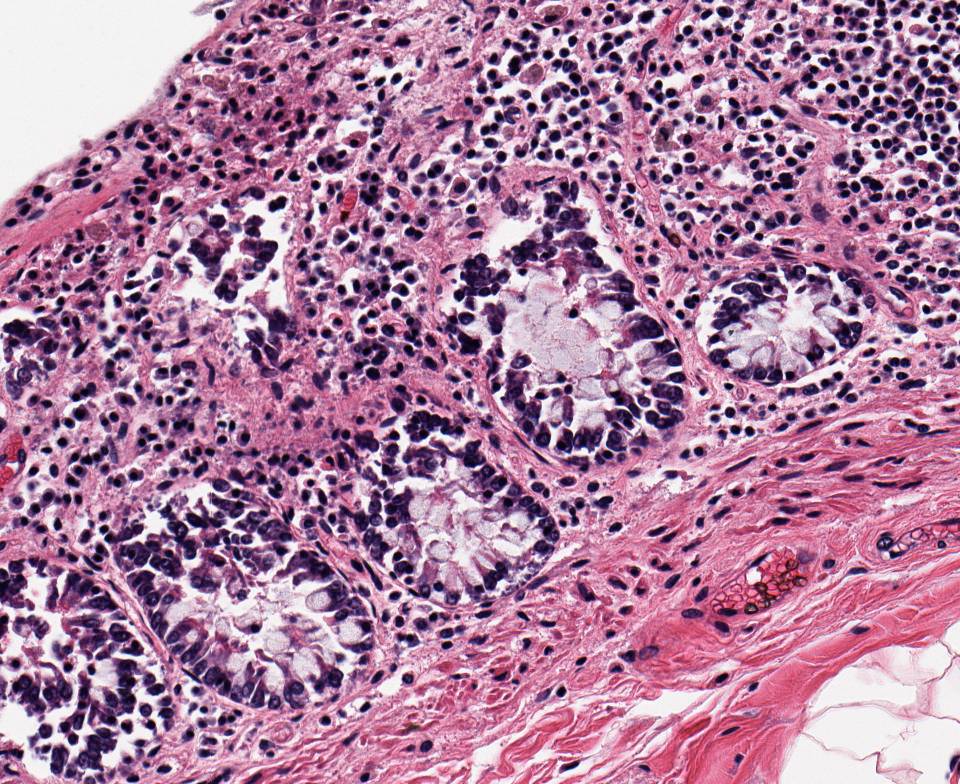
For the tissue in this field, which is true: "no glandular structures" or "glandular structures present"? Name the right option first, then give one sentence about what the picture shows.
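Glandular structures present. Rounded gland profiles lie in a row across the centre and lower left of the field.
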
